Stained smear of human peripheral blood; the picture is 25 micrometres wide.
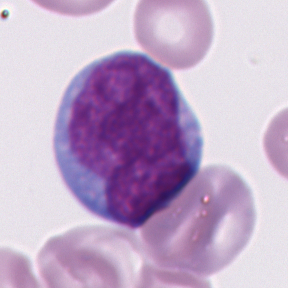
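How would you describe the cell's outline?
It is smooth and oval, about 16 by 13 micrometres.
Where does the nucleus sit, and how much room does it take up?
It lies off-centre toward the right, measures about 15 by 11 micrometres and fills about 70% of the cell's area, so the widest rim of cytoplasm is on the left.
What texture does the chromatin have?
A fine, stippled one, without coarse dark clumps.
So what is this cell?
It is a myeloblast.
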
